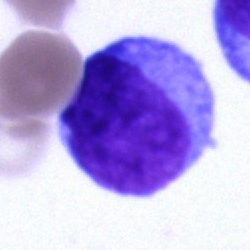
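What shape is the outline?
Roughly round, I'd say, with a small bleb projecting from the right edge.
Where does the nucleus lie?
It fills most of the cell and sits off-centre toward the lower left.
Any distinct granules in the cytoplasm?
None that I can see.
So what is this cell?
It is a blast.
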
